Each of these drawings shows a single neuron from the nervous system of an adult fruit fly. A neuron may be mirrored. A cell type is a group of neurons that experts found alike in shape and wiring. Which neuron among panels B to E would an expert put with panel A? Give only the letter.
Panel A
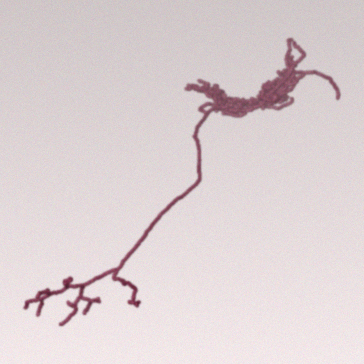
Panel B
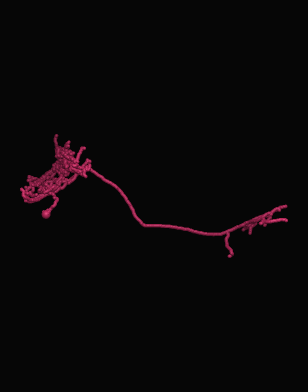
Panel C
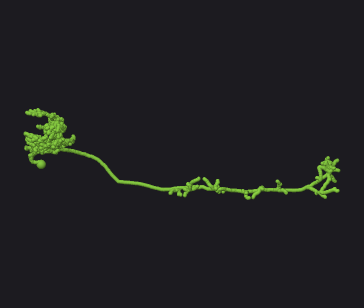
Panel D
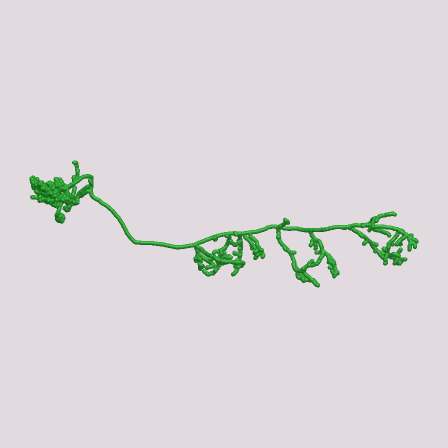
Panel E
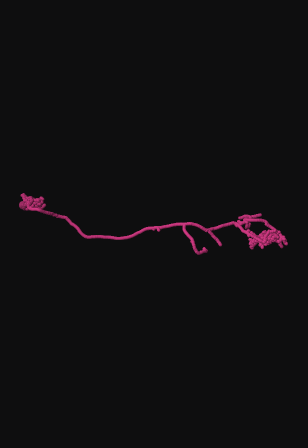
B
